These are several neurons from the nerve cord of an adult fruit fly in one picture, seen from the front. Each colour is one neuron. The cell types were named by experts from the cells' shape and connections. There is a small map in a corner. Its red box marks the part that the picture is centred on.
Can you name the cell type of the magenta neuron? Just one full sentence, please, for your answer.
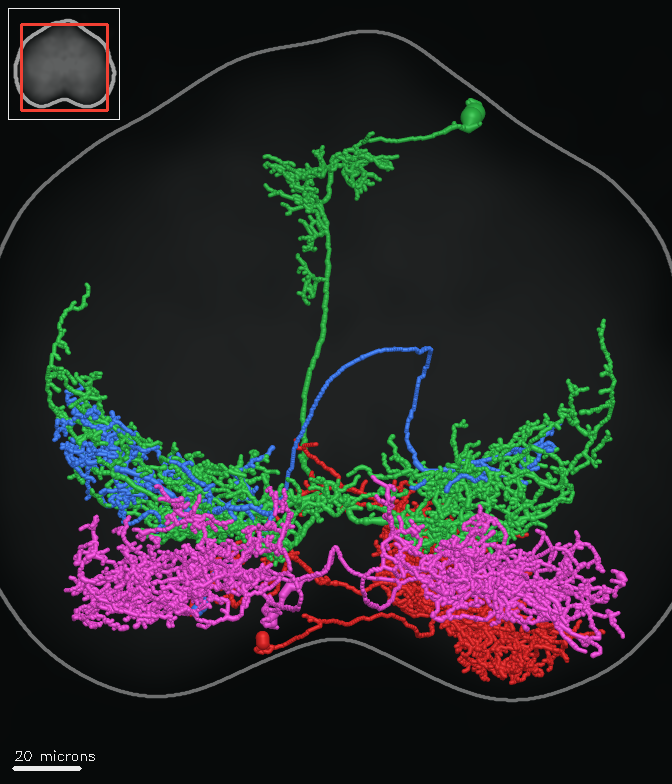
The cell type that fits this neuron is IN00A009.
